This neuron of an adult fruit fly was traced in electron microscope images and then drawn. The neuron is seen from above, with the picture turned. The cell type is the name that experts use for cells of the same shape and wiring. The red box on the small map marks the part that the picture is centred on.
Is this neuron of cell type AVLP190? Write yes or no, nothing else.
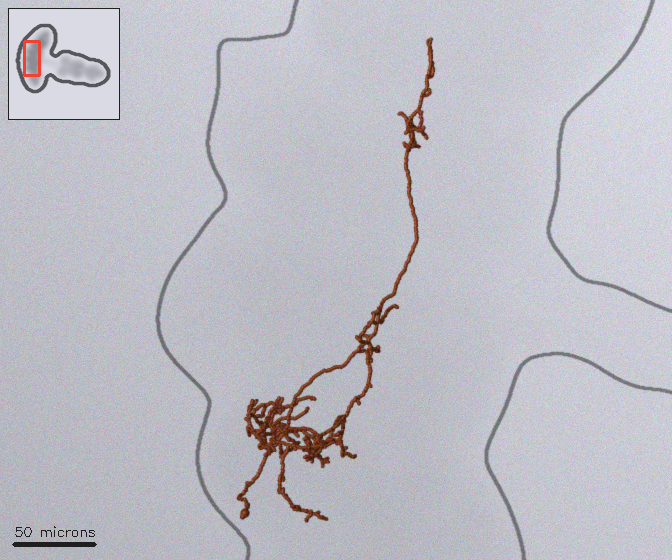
yes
